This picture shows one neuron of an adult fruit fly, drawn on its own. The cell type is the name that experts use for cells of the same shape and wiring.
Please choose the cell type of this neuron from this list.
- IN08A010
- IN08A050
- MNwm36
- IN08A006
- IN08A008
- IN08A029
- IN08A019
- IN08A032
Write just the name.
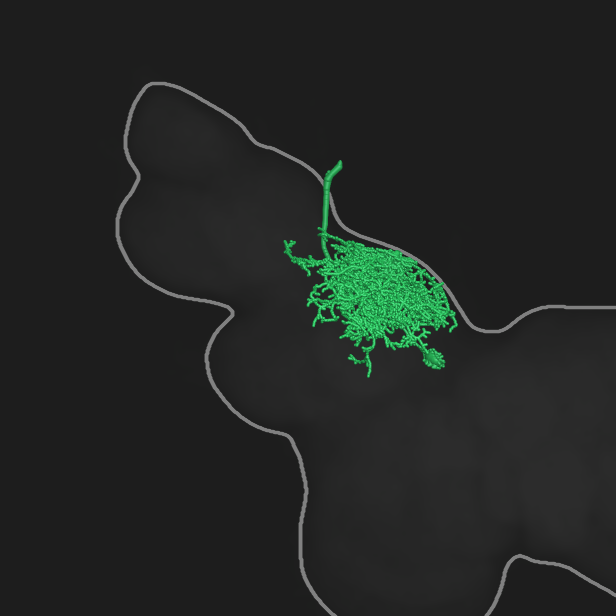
MNwm36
